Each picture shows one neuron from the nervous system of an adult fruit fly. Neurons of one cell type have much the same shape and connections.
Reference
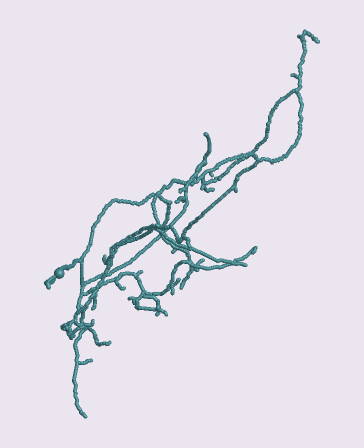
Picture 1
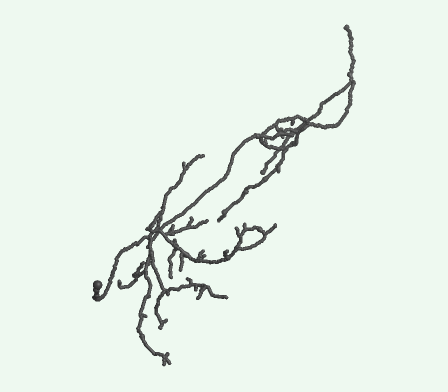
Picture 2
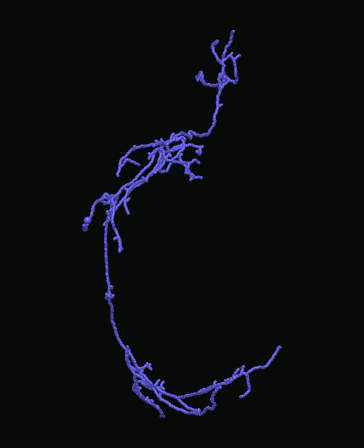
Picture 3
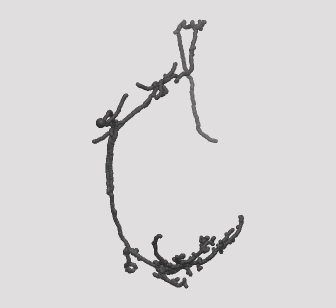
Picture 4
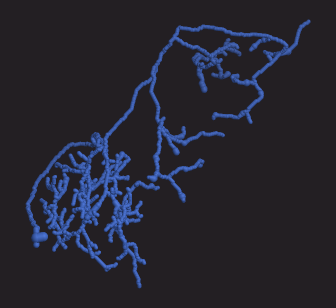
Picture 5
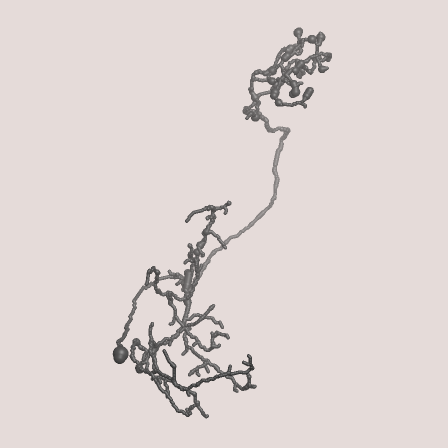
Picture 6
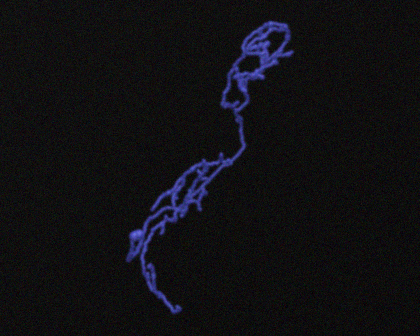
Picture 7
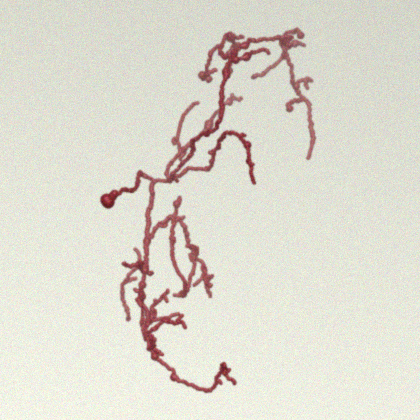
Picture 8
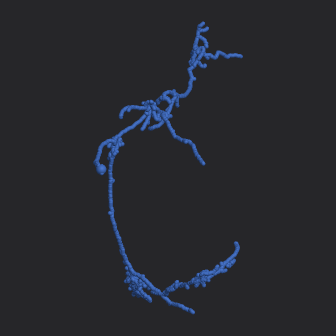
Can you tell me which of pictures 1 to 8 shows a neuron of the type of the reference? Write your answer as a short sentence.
The neuron in picture 1 is of the same cell type.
